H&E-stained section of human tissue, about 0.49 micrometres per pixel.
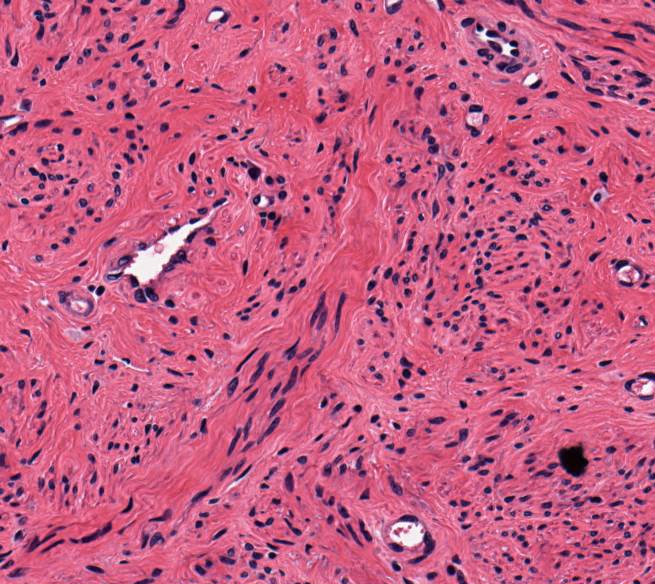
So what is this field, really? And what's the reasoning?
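Dense connective tissue, then: pink stroma with spindle cells fills the field, and I find no epithelium. The background is strongly eosinophilic, made of wavy collagen fibres.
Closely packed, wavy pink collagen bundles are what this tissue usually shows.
Dark nuclei, elongated to oval, sit fairly evenly scattered, their cytoplasm not clearly separable from the pink matrix.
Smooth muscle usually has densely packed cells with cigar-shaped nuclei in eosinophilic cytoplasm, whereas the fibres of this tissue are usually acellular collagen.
The spindle cells gather into vague whorls and bundles, one denser band running diagonally from the centre to the lower left.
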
